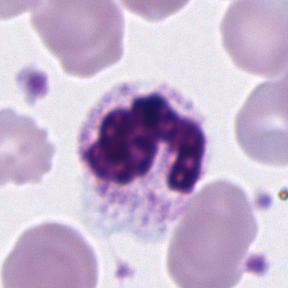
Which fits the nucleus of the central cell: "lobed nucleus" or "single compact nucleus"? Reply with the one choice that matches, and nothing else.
Lobed nucleus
